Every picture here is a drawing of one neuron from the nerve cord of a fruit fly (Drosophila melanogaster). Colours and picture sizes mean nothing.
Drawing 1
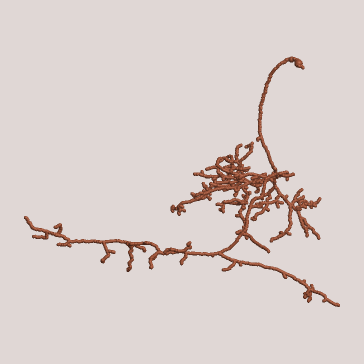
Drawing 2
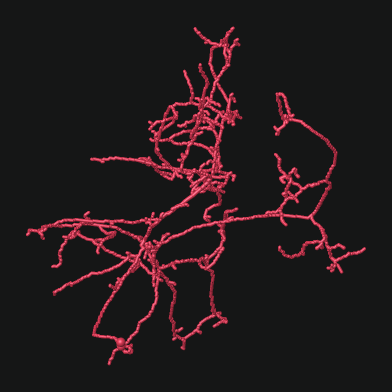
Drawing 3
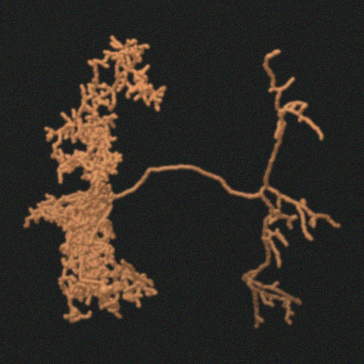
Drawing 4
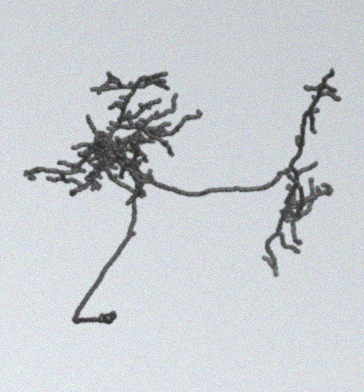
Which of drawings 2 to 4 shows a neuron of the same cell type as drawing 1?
4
